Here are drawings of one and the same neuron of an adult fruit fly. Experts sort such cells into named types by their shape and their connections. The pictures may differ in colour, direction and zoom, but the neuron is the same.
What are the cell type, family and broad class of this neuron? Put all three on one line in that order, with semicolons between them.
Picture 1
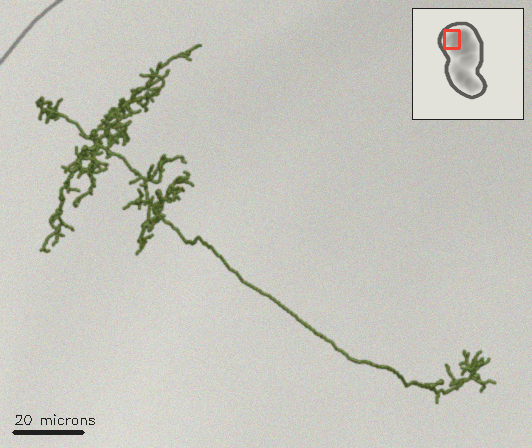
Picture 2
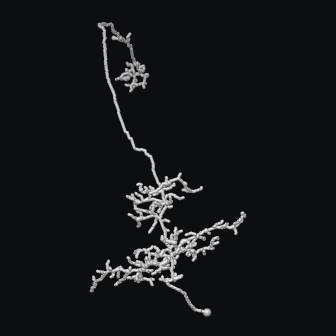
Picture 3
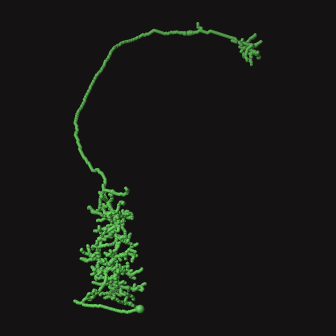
Tm16; Tm; optic-lobe intrinsic neuron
